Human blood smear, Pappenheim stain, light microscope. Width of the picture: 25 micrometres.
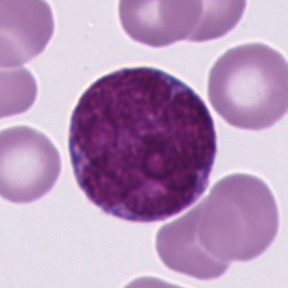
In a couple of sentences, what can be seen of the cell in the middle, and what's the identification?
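First, size: the cell measures about 14 micrometres across. Next, the nucleus: round in outline, it takes up about 90% of the cell's area. Its chromatin is fine and evenly stippled rather than coarsely clumped, and a pale round nucleolus lies just right of the nucleus centre. Last, the cytoplasm: only a thin rim shows at the edge, and this blue rim is clearest along the lower left. The cell is a myeloblast.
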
